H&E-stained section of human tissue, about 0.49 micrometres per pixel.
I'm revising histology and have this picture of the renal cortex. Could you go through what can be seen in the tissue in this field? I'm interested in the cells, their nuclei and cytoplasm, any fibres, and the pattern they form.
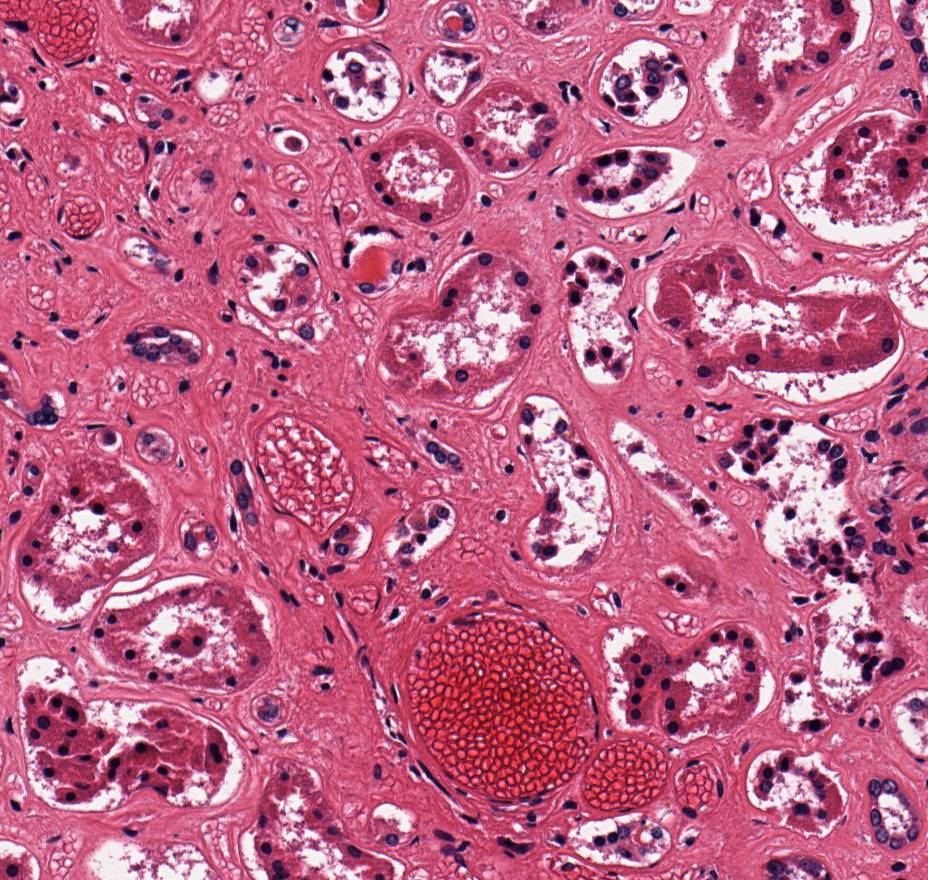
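Many tubule lumens contain pale, flaky, vacuolated material mixed with cell debris. Between the tubules, the stroma is dense pink collagenous tissue with scattered spindle-shaped nuclei. In the lower centre, a large round vessel is tightly packed with red blood cells. Fat cells are absent throughout the field.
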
